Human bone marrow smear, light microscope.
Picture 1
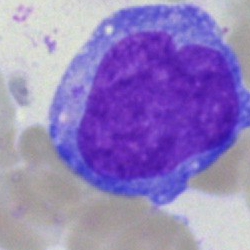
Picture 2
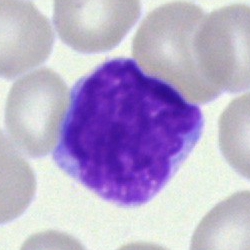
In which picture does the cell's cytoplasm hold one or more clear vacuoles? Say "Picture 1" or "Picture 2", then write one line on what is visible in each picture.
Picture 1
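What picture 1 shows: A few tiny clear spots lie in the cytoplasm near the cell edge.
What picture 2 shows: No vacuoles are visible in the cytoplasm.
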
